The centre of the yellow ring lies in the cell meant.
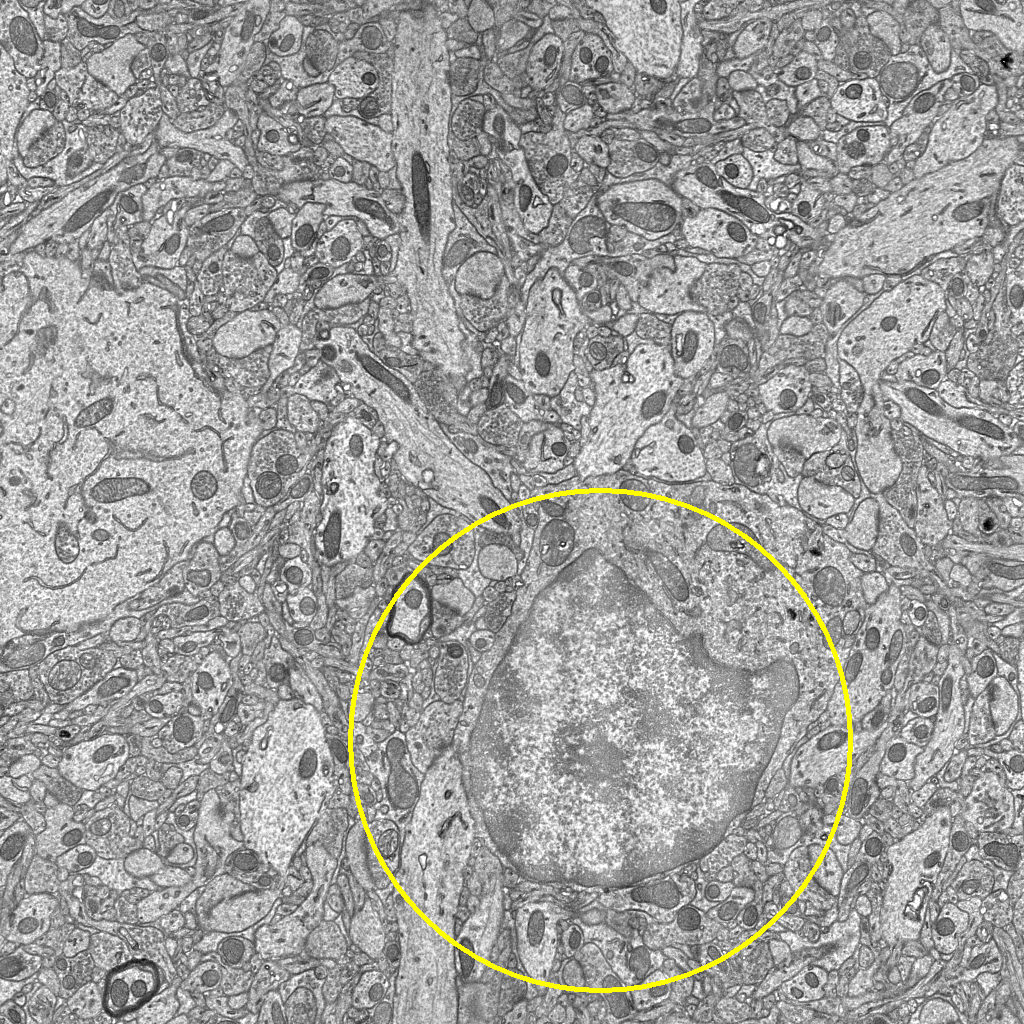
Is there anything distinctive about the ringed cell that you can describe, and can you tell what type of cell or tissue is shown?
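See that large nucleus? It fills most of the cell body and sits wholly in the ring, with a deep notch cut into its upper right. Its chromatin is mottled, darker clumps scattered through it and against parts of the envelope. That's an oligodendrocyte.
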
